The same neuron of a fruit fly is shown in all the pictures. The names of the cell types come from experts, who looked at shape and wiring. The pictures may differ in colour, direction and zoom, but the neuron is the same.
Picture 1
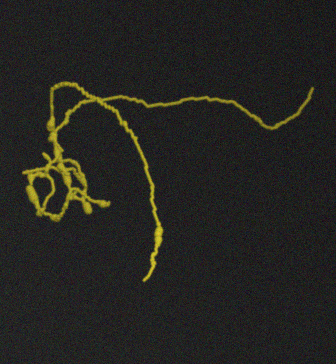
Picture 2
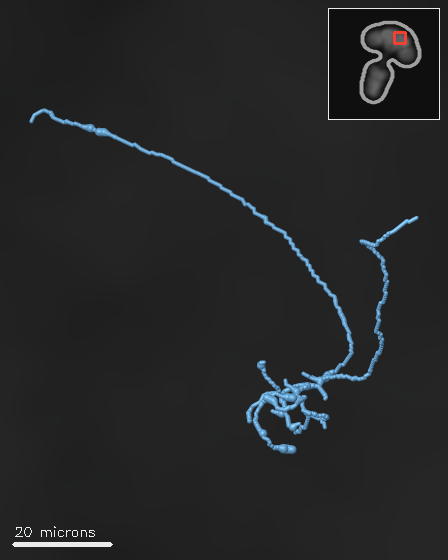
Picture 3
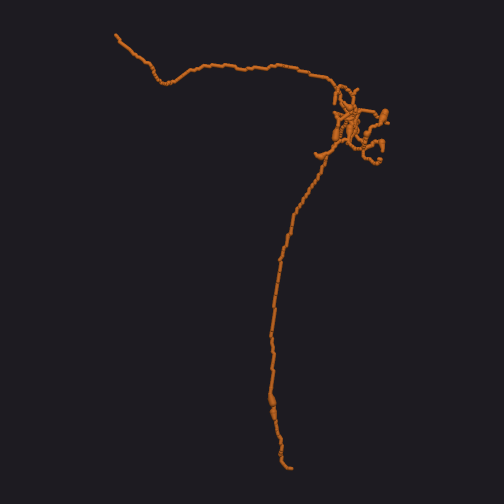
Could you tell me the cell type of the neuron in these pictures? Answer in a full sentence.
The cell type is ORN_VL2p.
